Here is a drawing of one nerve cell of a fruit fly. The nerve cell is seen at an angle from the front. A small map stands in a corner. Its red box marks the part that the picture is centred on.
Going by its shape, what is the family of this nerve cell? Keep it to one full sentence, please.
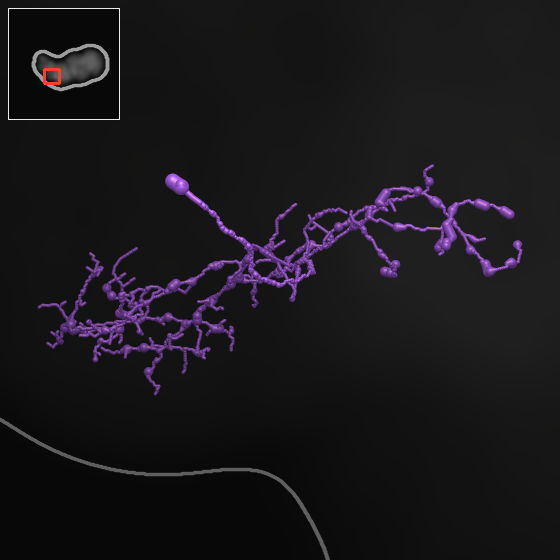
Within family hemilineage 09A is found this nerve cell.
